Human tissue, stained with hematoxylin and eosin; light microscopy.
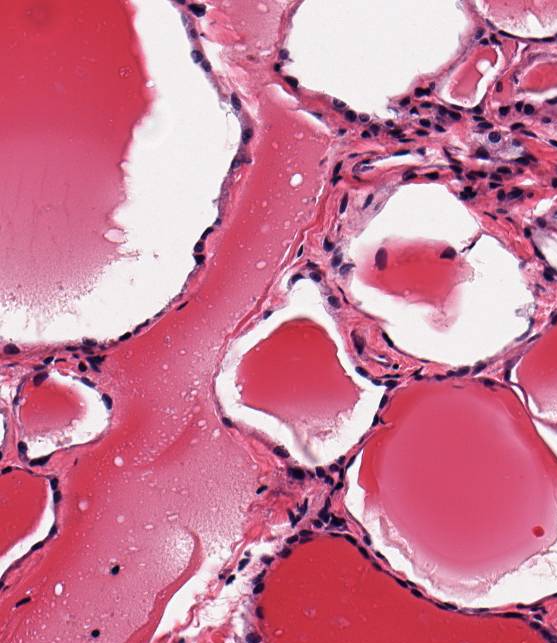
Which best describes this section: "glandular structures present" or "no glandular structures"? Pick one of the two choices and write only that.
Glandular structures present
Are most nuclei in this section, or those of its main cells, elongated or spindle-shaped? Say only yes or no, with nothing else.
Yes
